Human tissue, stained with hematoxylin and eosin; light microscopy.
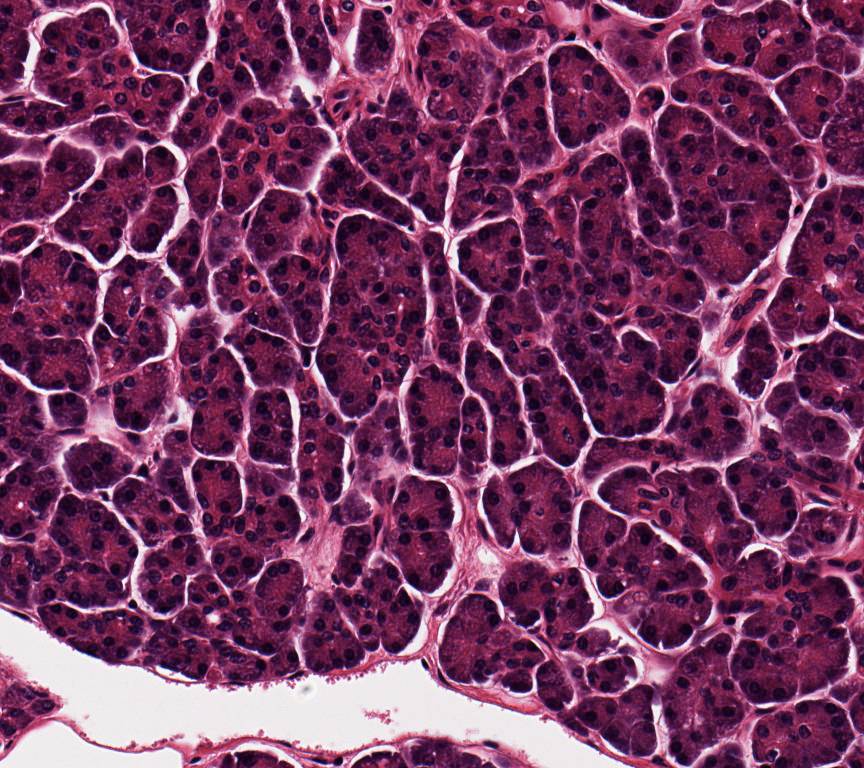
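Pancreas, H&E: closely packed rounded clusters of glandular cells form acini across nearly the whole field. Acinar cells show deeply stained dark purple-red cytoplasm and small, round, darkly stained nuclei. Scant connective tissue between acini forms thin pale pink strands with a few elongated nuclei.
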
